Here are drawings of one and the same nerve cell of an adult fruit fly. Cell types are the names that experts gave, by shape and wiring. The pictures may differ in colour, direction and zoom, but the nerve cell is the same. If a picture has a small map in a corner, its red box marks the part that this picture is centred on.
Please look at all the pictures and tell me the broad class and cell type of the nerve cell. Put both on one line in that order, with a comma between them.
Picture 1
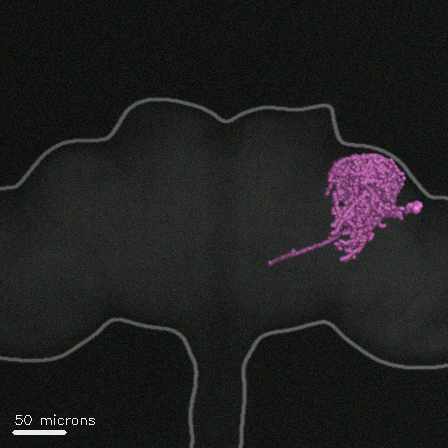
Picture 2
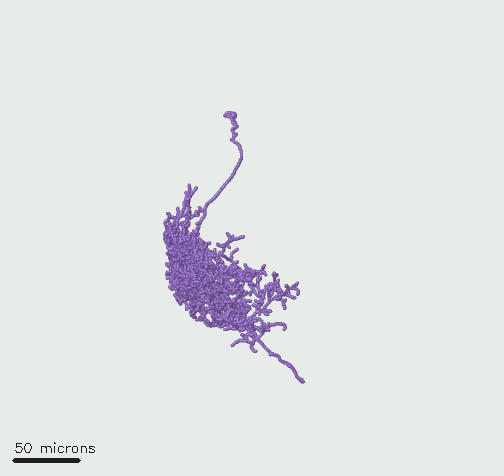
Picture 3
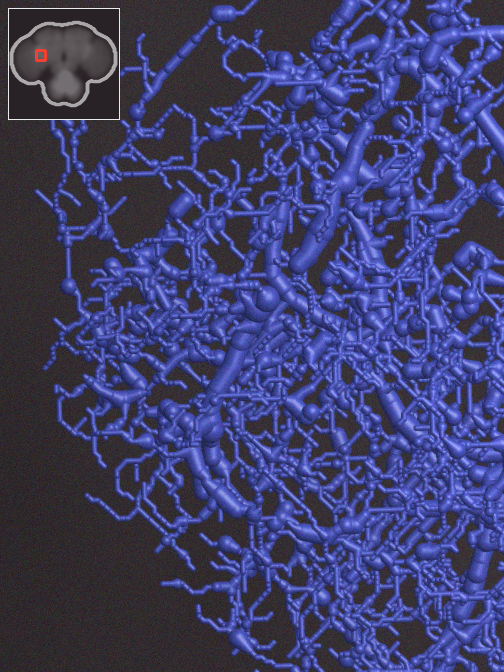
central-brain intrinsic neuron, AVLP085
